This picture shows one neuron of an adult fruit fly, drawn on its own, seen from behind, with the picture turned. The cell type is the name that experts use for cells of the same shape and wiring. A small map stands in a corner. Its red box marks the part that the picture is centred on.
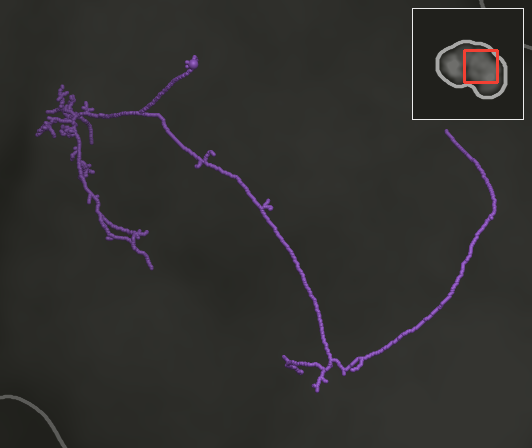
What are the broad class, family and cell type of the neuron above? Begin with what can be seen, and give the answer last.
In this view it is wider than it is tall. This is a central-brain intrinsic neuron. The family is hemilineage DM4_ventral. The cell type is WED143_b.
